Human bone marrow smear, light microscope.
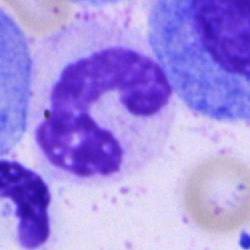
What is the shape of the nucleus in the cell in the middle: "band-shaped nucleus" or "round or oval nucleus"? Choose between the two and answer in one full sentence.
What the nucleus forms is a curved band rather than separate lobes.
